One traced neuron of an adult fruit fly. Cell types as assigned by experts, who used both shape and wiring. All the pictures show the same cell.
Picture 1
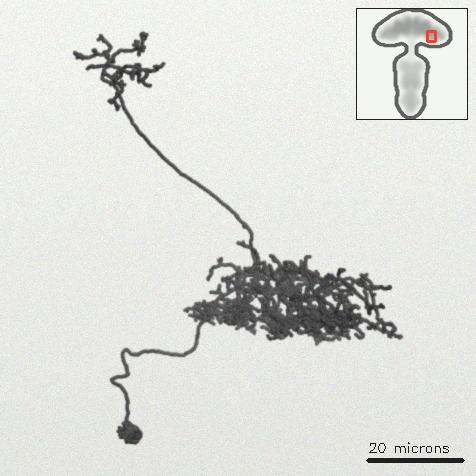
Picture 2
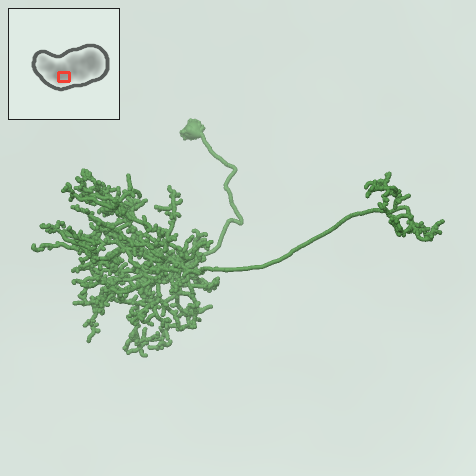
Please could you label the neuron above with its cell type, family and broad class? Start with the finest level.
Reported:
Tlp13; Tlp; optic-lobe intrinsic neuron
